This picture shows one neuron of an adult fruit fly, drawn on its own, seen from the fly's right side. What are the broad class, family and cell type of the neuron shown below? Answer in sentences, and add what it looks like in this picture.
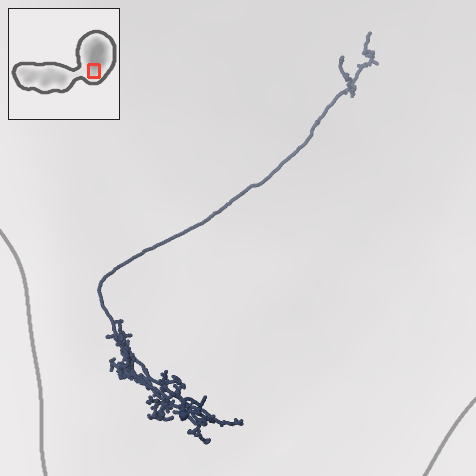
This is an optic-lobe intrinsic neuron. Its family is Tm. The cell type is Tm5c. Its cell body lies at the bottom of the picture. In this view it is taller than it is wide.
